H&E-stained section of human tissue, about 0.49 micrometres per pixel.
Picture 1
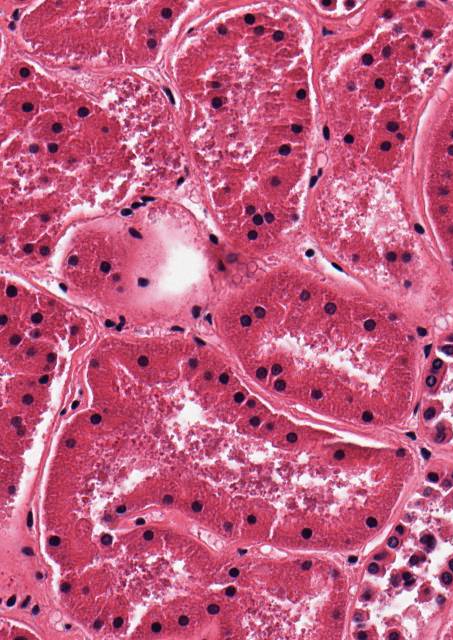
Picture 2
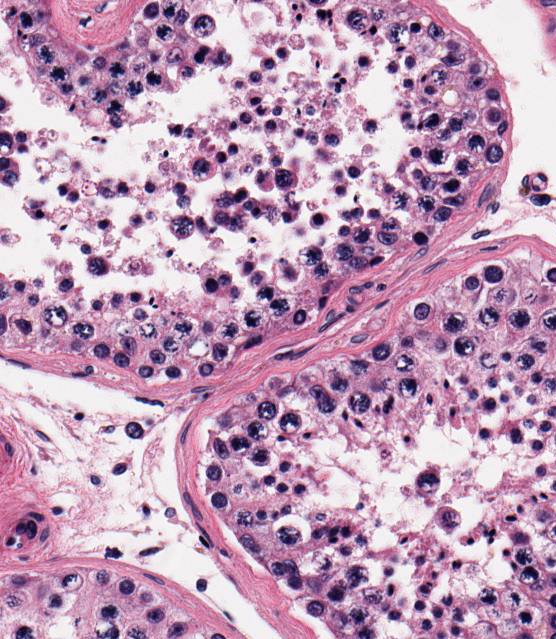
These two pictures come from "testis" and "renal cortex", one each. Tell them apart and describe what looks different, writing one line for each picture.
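The field in picture 1 comes from the renal cortex. Each tubule is lined by a single layer of cells with abundant granular pink cytoplasm.
The field in picture 2 comes from the testis. The lining of each tubule is a stratified epithelium of many layers of rounded cells stacked from the wall toward the centre.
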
